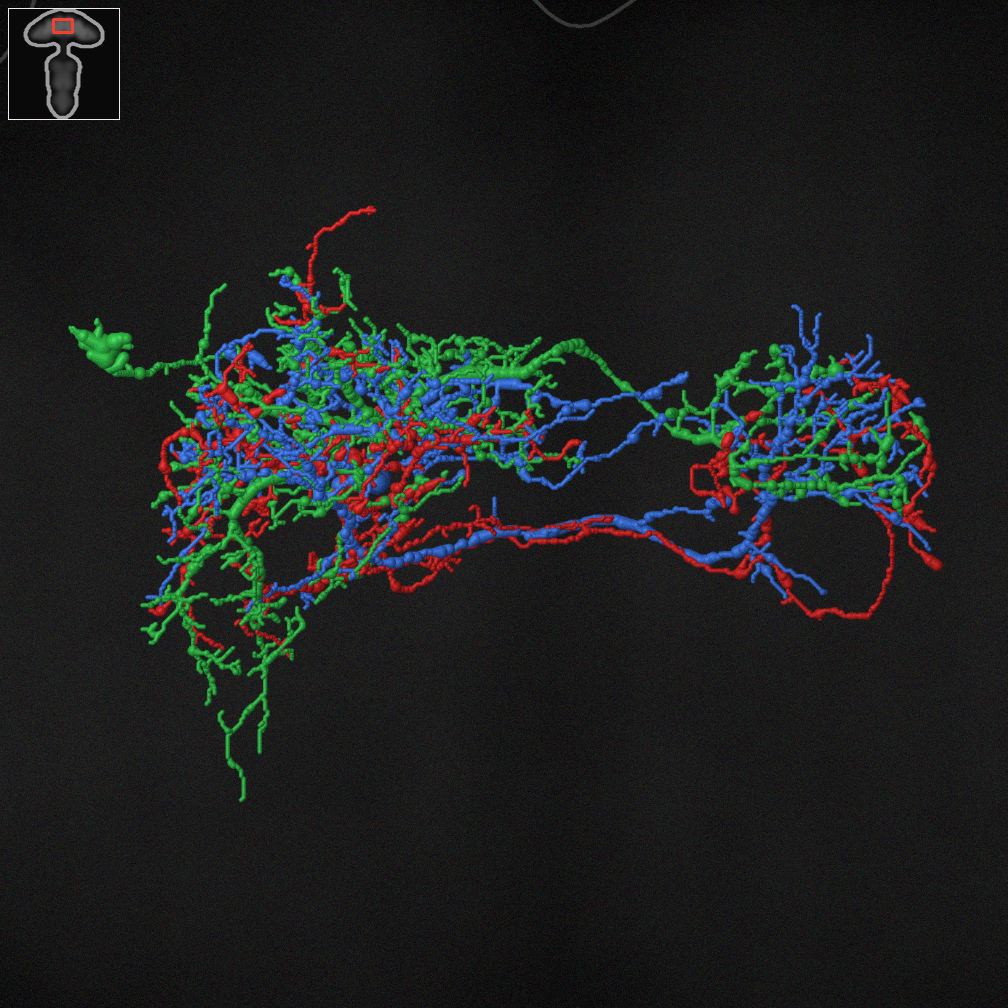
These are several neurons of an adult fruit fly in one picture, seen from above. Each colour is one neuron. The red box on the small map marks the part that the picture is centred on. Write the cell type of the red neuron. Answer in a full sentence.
The cell type is GNG183.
